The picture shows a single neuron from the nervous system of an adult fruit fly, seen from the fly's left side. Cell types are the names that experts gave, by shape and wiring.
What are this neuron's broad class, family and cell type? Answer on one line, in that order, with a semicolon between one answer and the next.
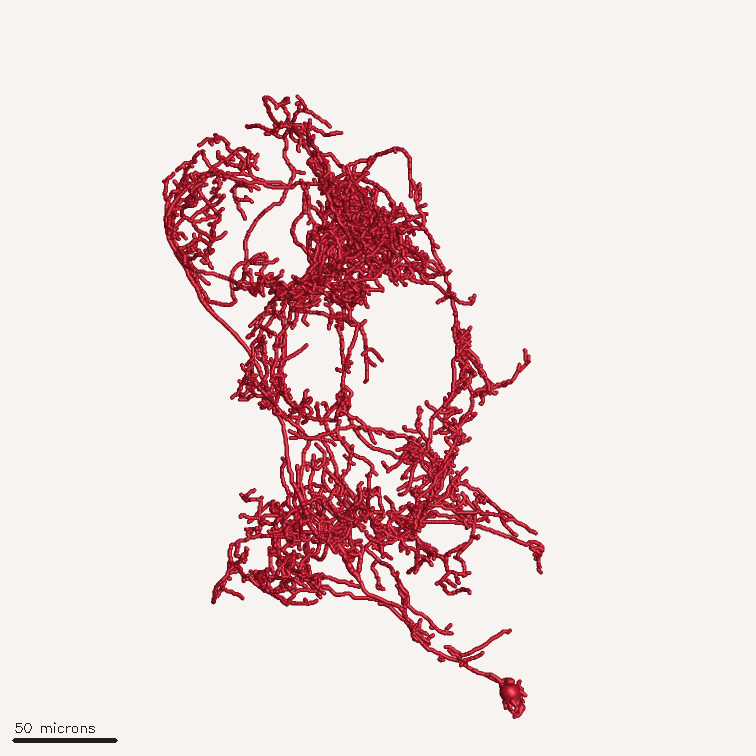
central-brain intrinsic neuron; OA; OA-VPM4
